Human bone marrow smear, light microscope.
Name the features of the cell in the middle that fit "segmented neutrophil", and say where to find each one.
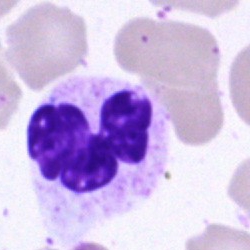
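Let's begin with the chromatin, since that is where the picture fits a segmented neutrophil: it is dark purple and densely clumped.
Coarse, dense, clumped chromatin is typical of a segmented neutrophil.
Now move your eye to the cytoplasm, which is pale lilac and fairly abundant, widest below the nucleus. Within it you can make out fine, scattered pinkish-violet granules. You will find no vacuoles in it.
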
